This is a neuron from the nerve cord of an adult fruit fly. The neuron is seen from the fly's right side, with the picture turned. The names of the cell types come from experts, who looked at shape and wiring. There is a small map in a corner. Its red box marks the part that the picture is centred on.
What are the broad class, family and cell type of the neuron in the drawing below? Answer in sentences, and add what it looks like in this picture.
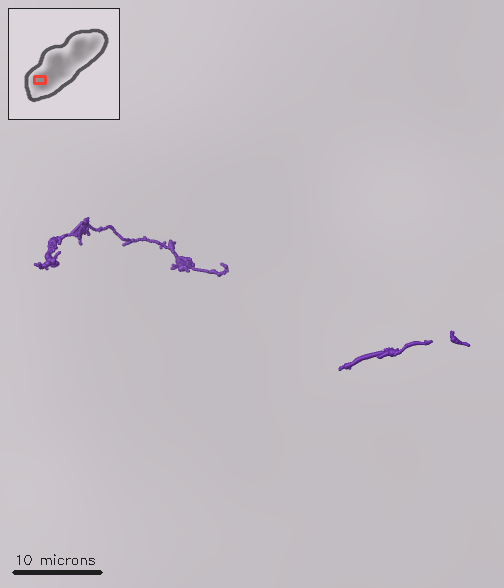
This is a motor neuron of the nerve cord. Its family is hemilineage 15B. It is of cell type ltm1-tibia MN. No cell body is drawn. From left to right in the picture it spans about 50 microns.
